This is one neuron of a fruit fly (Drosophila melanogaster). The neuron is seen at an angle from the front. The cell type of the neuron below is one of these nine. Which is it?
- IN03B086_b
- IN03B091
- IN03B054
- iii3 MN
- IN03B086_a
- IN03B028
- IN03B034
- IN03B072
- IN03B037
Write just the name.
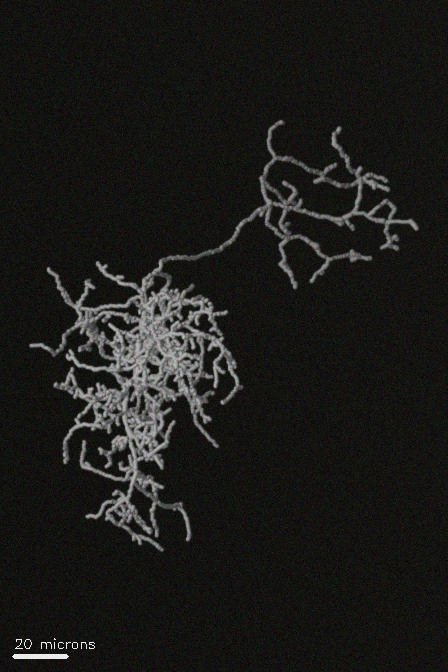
IN03B028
